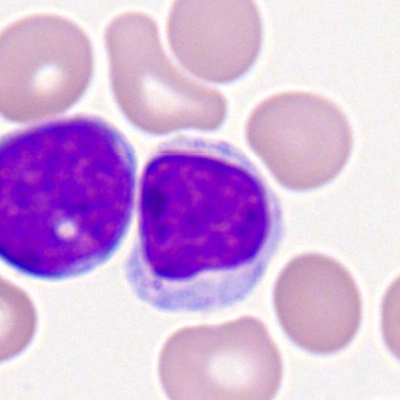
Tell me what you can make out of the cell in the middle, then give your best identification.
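A single unlobed nucleus takes up most of this cell, its chromatin coarse and clumped into darker patches, with no distinct nucleolus to pick out. The cytoplasm has no coarse granules. It's a lymphocyte.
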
